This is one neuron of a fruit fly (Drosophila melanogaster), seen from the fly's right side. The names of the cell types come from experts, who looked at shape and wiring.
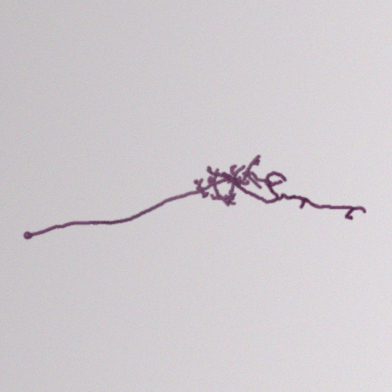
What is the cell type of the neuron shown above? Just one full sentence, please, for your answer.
Belonging to the cell type IN06A128 is this neuron.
